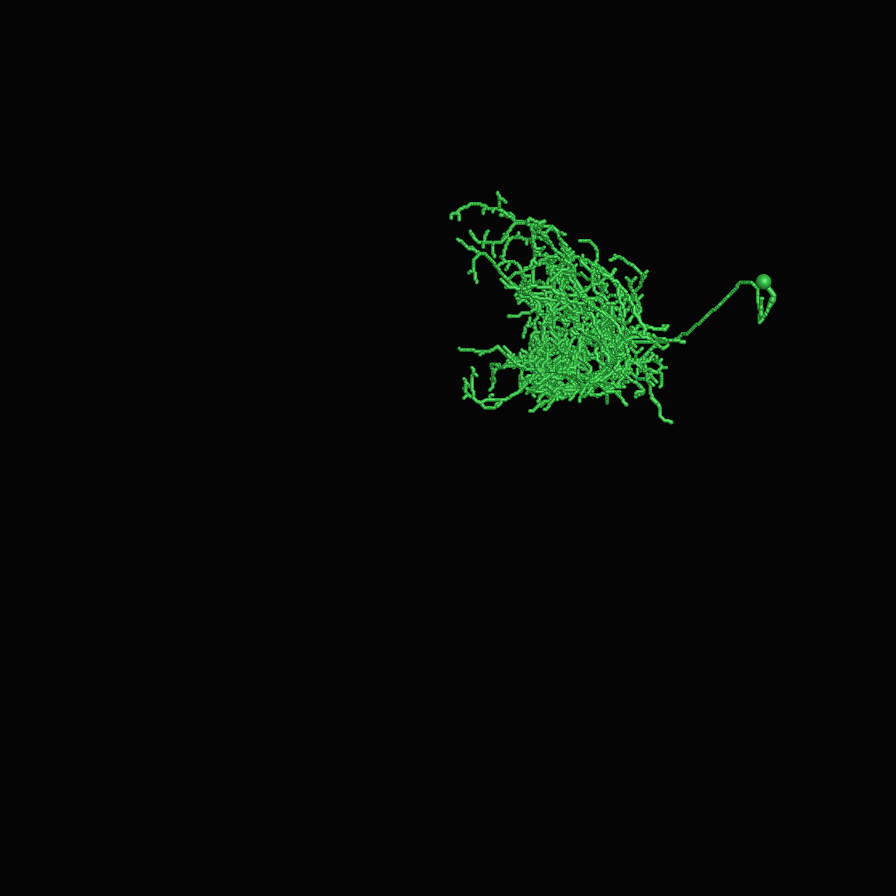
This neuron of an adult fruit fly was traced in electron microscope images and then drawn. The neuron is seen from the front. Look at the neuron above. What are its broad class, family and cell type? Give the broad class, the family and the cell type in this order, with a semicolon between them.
nerve-cord intrinsic neuron; hemilineage 11B; IN11B012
